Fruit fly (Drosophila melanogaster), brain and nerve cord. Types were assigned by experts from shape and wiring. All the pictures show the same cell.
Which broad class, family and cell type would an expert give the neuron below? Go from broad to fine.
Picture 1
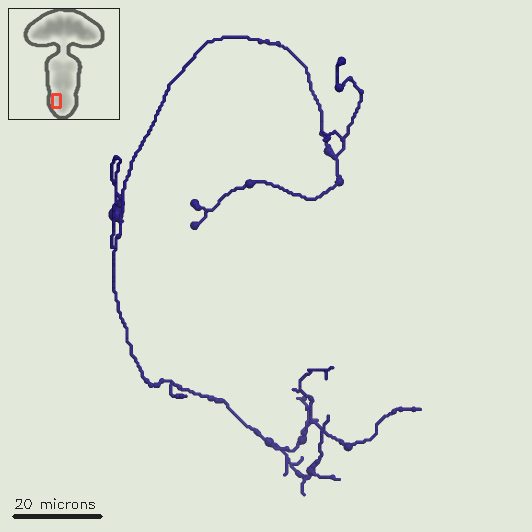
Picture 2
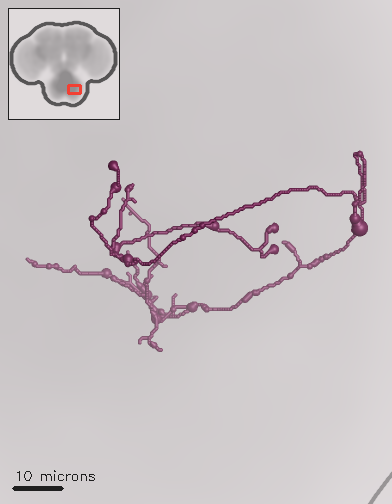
nerve-cord intrinsic neuron; hemilineage 09A; IN09A090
